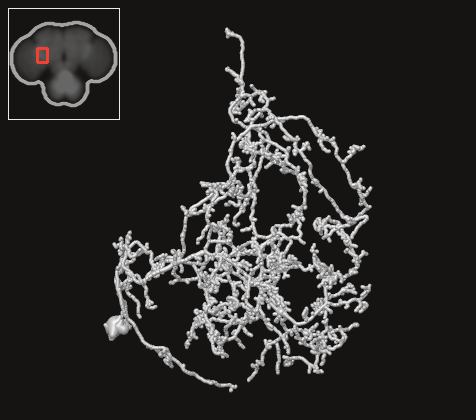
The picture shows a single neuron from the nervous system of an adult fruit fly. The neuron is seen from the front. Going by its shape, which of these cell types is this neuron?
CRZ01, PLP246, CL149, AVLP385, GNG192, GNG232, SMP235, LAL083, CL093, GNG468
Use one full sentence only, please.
This neuron is given the cell type AVLP385.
